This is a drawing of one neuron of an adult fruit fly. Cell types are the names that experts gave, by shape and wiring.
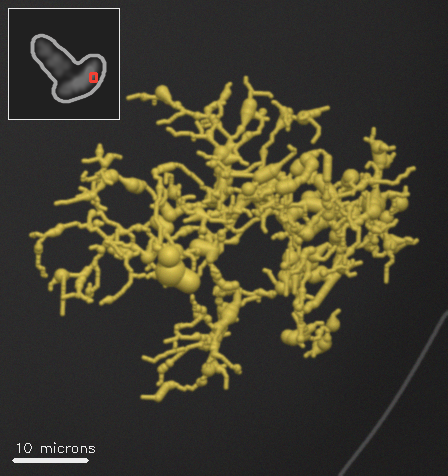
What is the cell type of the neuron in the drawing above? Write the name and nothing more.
CB1205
